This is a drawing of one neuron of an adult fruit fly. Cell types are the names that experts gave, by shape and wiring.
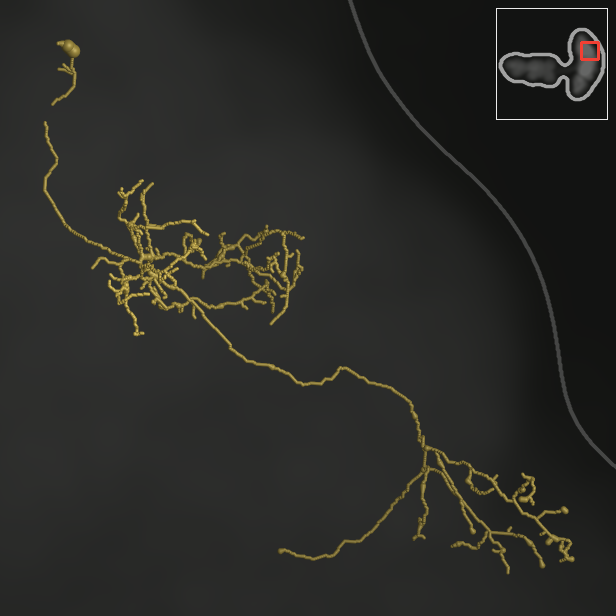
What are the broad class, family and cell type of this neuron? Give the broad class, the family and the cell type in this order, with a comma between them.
central-brain intrinsic neuron, hemilineage VLPd&p1_posterior, SLP330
